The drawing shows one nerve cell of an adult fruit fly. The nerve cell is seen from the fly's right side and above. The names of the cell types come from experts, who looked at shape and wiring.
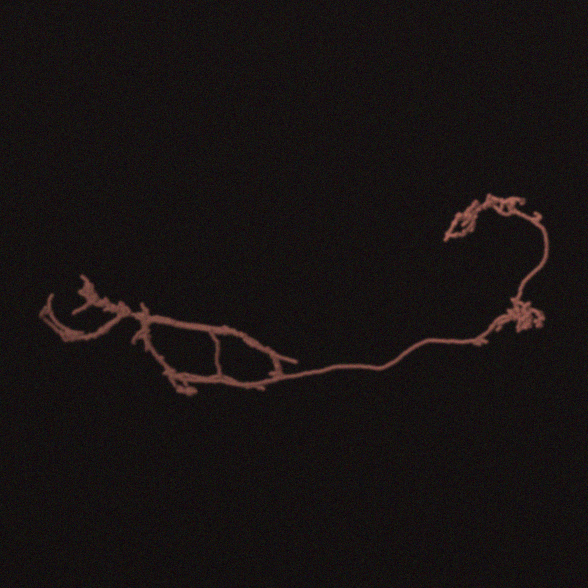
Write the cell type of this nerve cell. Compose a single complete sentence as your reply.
Within the cell type AN05B101 sits this nerve cell.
